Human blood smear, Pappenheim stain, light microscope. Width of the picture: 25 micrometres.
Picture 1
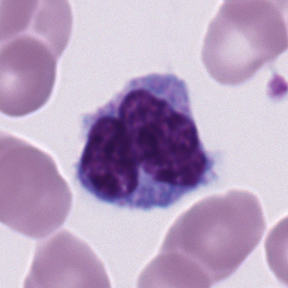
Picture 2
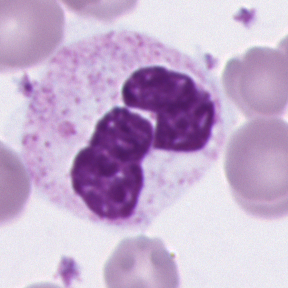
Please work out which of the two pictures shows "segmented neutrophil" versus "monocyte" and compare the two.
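Of the two, picture 1 is the monocyte and picture 2 the segmented neutrophil. The clearest difference lies in the cytoplasm: pale greyish blue in the monocyte, plentiful and pale pink in the segmented neutrophil.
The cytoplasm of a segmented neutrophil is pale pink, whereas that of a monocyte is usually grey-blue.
Fine pinkish-violet granules are scattered through the neutrophil's cytoplasm, while the monocyte's shows only a faint, fine dusty texture with no coarse granules. The outlines differ as well: the monocyte's is irregular and somewhat angular with a faintly ragged edge, the neutrophil's round and smooth. In the monocyte the nucleus measures about 11 by 9 micrometres and fills about 70% of the cell's area. Some features are shared: in both cells the chromatin is dark purple and coarsely clumped, and neither nucleus shows nucleoli. In the monocyte, small lighter patches lie between the chromatin clumps.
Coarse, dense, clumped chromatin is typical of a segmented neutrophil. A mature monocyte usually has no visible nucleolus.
No vacuoles are seen in the neutrophil's cytoplasm, and the red cells around the monocyte neither touch nor overlap it.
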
